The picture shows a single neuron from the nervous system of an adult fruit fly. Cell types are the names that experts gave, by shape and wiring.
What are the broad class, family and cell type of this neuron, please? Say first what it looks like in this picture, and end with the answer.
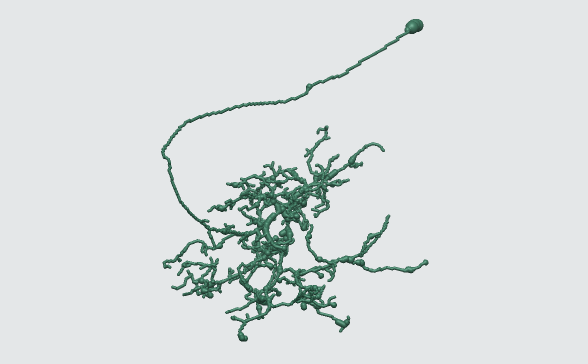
The picture shows dozens of branch ends. In this view it is about as wide as it is tall. This is a nerve-cord intrinsic neuron. The family is hemilineage 12B. The cell type is IN12B037_f.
